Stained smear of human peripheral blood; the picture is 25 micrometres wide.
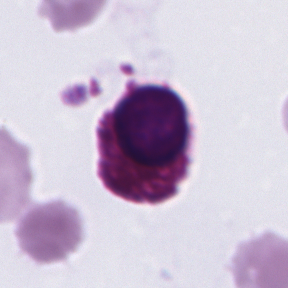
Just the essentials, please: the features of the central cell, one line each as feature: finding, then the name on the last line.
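Nucleus: single round, unlobed mass
Position: off-centre, toward upper right
Cytoplasm: broad crescent below and left of nucleus
Granules: coarse, dark reddish-purple, packing the cytoplasm
Size: about 11 by 9 micrometres
Name: eosinophil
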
